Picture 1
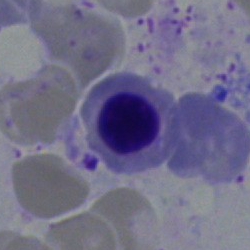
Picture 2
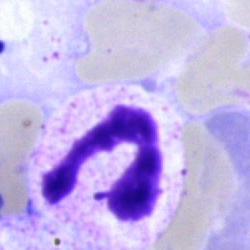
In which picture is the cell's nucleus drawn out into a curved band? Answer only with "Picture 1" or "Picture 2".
Picture 2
